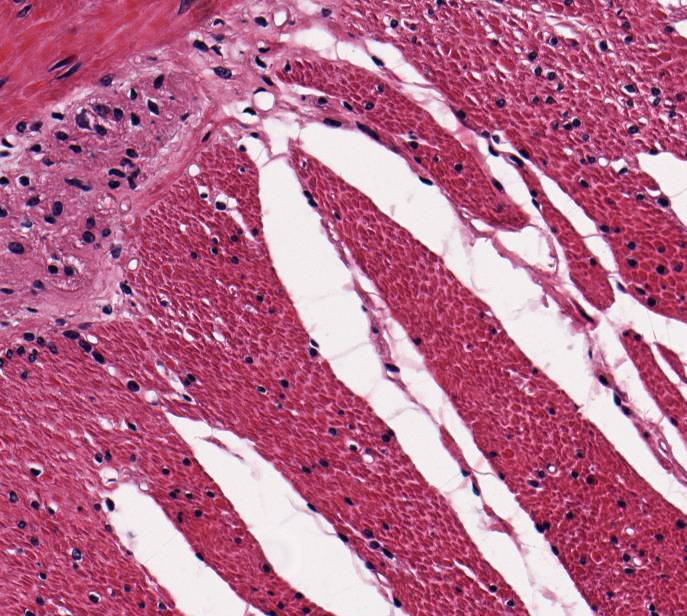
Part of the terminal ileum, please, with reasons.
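What you are looking at is smooth muscle. Notice how elongated muscle bundles fill most of the field, running diagonally from upper left to lower right.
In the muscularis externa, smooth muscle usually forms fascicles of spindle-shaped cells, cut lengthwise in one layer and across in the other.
Wide white clefts, crossed only by thin pink strands, separate neighbouring bundles.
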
